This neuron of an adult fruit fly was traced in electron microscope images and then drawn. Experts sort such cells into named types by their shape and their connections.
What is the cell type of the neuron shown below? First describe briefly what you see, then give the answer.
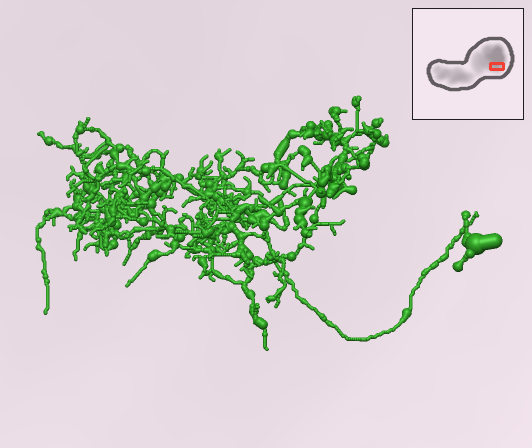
The cell body can be seen on the right of the picture. In this view it is wider than it is tall. It is a central-brain intrinsic neuron. Its cell type is GNG055.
